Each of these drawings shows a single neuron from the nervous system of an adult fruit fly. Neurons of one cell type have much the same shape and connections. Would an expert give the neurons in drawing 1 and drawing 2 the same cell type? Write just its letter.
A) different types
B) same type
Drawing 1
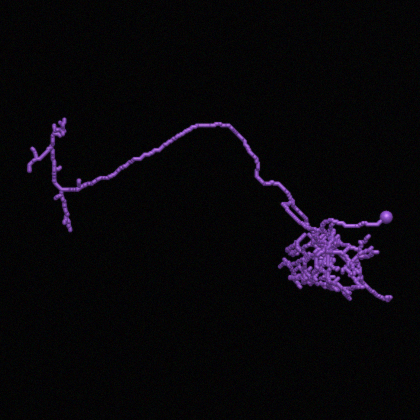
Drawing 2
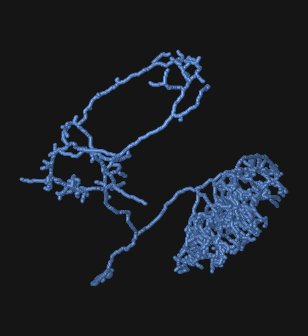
A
